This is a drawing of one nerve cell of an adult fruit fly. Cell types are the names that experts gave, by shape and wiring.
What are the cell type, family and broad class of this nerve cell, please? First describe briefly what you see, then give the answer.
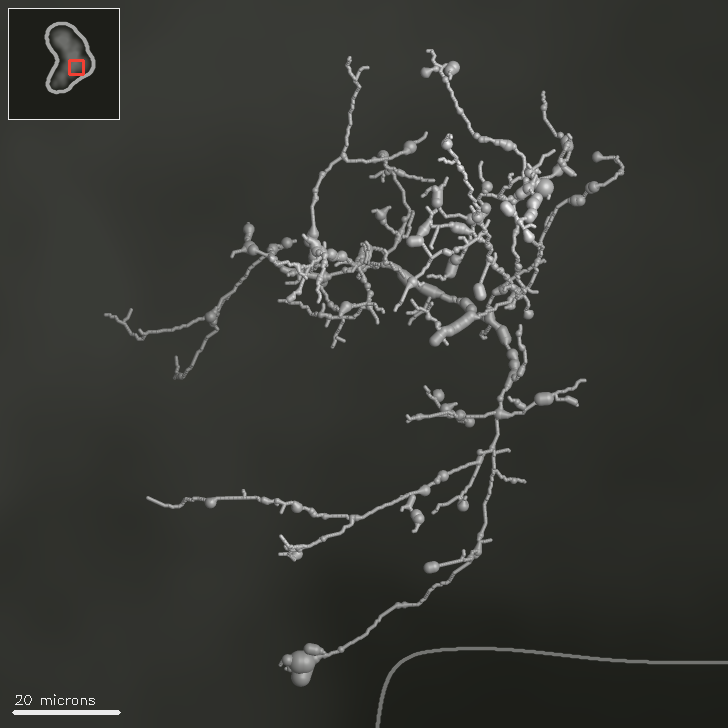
Its cell body lies at the bottom of the picture. By the scale bar it is about 120 microns tall in this view. Its cell type is IN20A.22A016. Its family is hemilineage 20A.22A. This is a nerve-cord intrinsic neuron.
